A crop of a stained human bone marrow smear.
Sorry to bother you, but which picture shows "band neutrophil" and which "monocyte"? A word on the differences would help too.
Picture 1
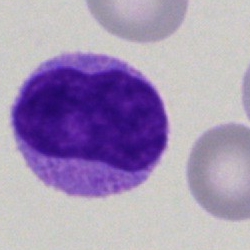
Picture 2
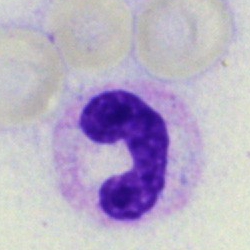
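I'd say picture 1 is the monocyte and picture 2 the band neutrophil. Where they part most is the nucleus: in picture 1 it fills most of the cell, sits toward the upper side and has a shallow notch in its upper edge, while in picture 2 it is a curved band shaped like a C, open side facing left.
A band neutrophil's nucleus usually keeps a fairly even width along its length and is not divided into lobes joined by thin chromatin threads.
In picture 2 the chromatin is dark purple and densely clumped.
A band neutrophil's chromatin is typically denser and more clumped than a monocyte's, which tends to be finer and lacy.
Both have smooth outlines, round in picture 2 and round to slightly oval in picture 1, and neither shows nucleoli. Red cells sit above and to the right of the monocyte without touching it, but lie against the upper side of the band neutrophil.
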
